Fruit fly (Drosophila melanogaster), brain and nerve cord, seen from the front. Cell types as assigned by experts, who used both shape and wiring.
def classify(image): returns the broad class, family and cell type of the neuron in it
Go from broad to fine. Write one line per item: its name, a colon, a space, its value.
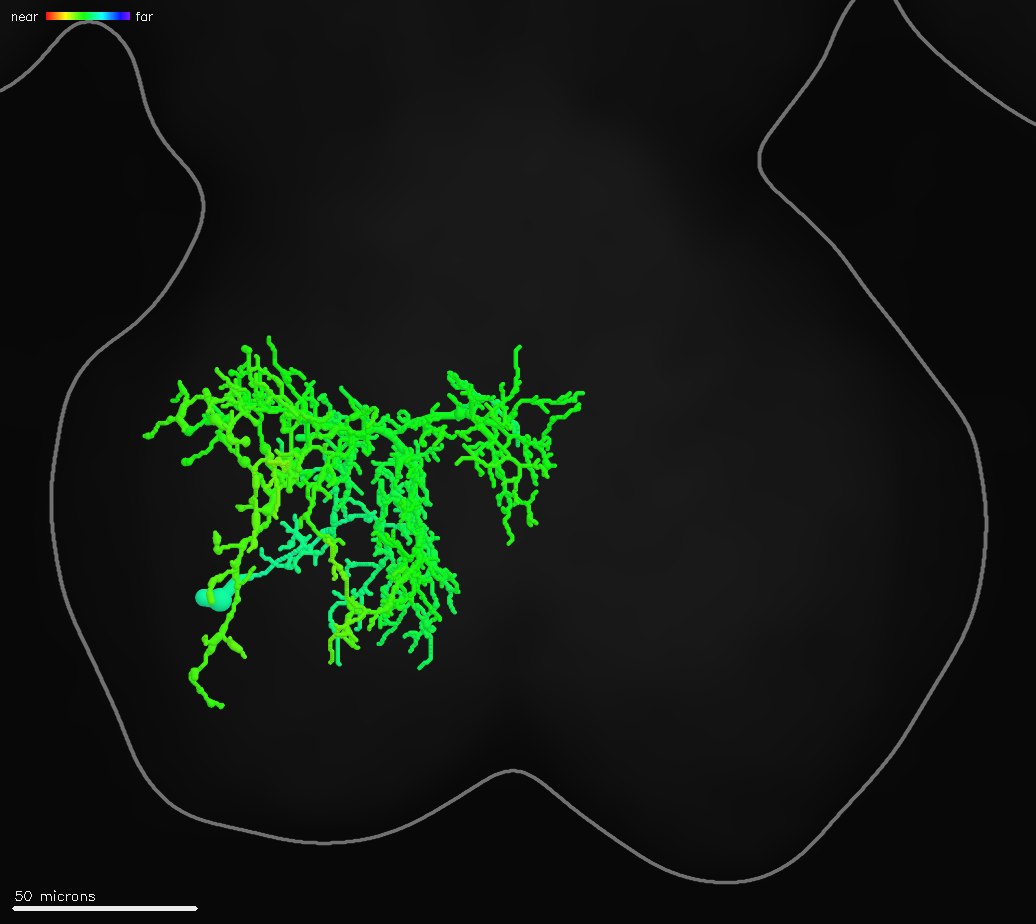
broad class: nerve-cord intrinsic neuron
family: hemilineage 03B
cell type: IN03B032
